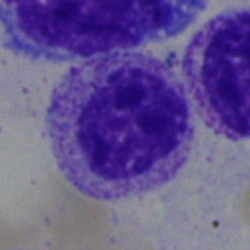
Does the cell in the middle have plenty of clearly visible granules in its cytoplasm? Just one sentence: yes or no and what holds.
Yes, this cell has a cytoplasm with many visible granules.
